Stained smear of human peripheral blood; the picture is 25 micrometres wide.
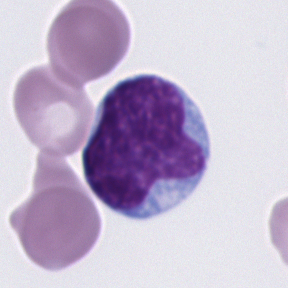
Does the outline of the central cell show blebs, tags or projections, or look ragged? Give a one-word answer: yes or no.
No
